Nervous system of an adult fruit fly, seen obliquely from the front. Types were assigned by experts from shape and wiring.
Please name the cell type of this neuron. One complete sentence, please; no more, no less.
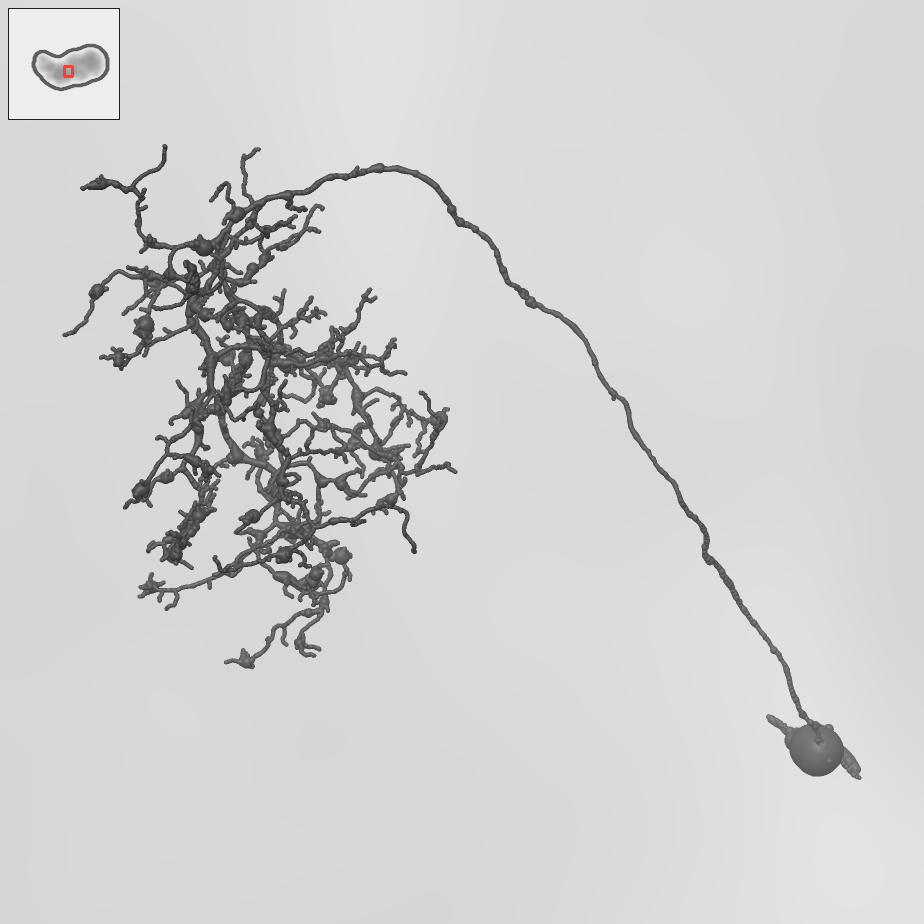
This neuron represents the cell type Li34a.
